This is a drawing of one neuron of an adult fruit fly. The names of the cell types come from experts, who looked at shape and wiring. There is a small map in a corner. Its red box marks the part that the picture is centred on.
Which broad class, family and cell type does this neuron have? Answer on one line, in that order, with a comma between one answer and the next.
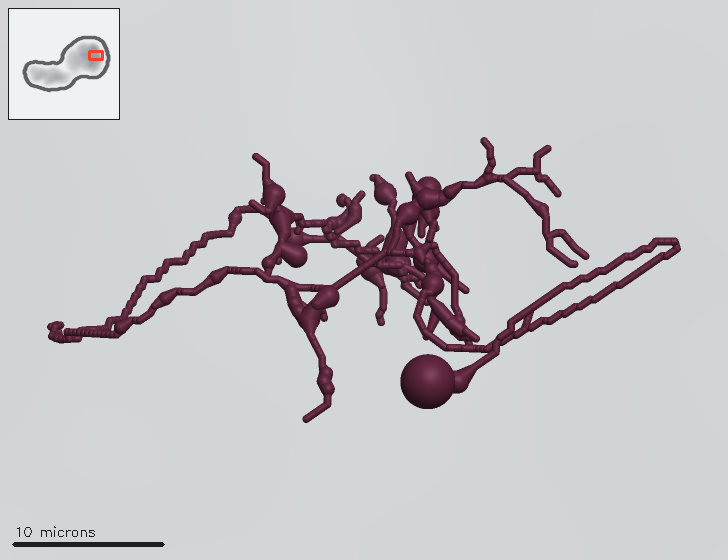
optic-lobe intrinsic neuron, Tm, Tm29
